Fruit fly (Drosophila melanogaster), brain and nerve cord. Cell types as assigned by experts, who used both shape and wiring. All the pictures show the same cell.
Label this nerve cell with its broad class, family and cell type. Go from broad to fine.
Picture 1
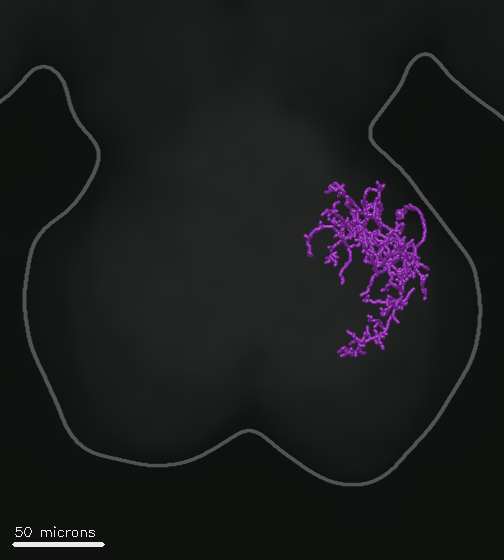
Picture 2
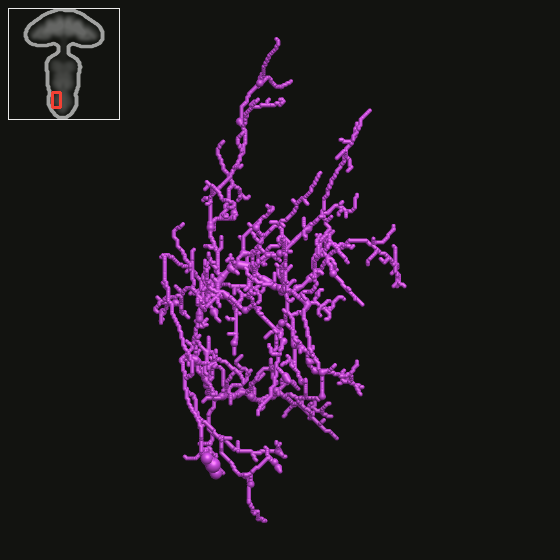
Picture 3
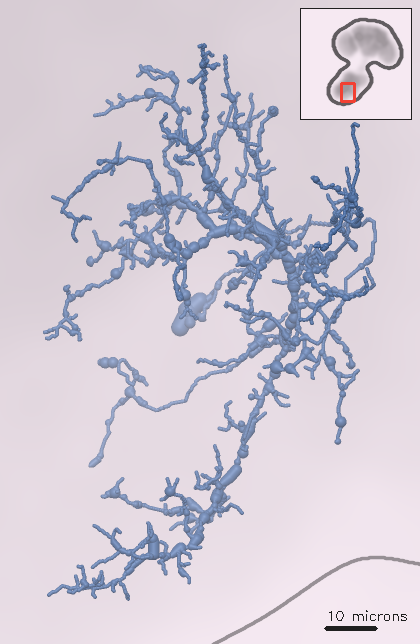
nerve-cord intrinsic neuron; hemilineage 17A; IN17A061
